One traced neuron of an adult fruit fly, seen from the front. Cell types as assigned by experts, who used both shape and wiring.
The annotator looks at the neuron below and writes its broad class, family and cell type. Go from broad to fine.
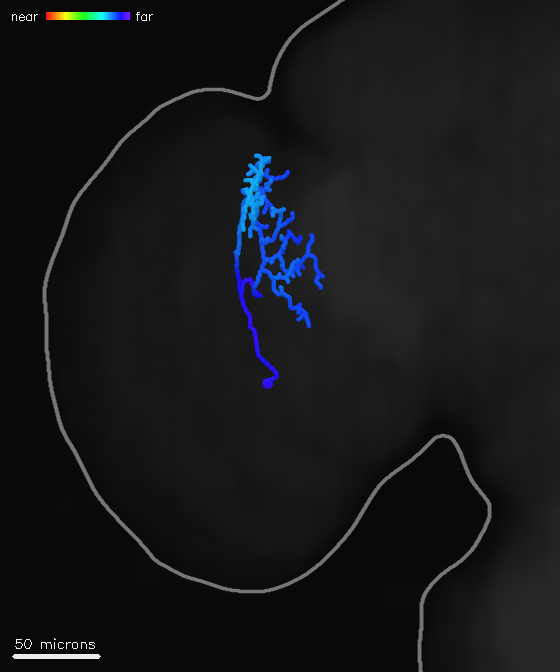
optic-lobe intrinsic neuron; LPi; LPi2d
